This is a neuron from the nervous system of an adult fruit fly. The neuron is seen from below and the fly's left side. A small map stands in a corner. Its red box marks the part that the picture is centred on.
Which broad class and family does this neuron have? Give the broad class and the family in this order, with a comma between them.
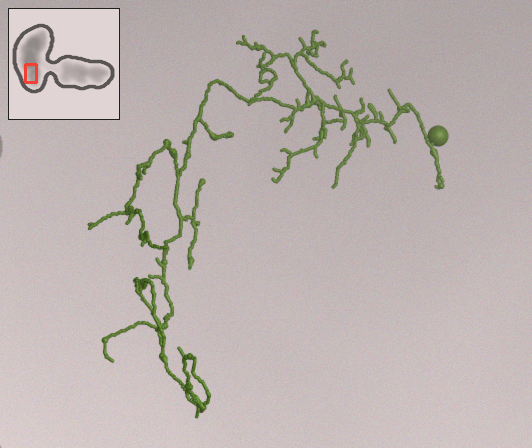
optic-lobe intrinsic neuron, Cm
